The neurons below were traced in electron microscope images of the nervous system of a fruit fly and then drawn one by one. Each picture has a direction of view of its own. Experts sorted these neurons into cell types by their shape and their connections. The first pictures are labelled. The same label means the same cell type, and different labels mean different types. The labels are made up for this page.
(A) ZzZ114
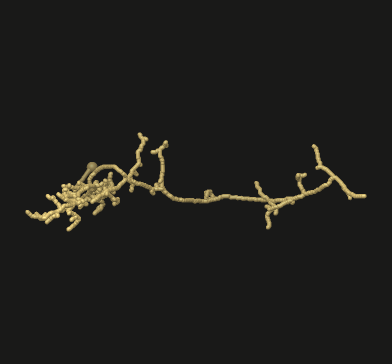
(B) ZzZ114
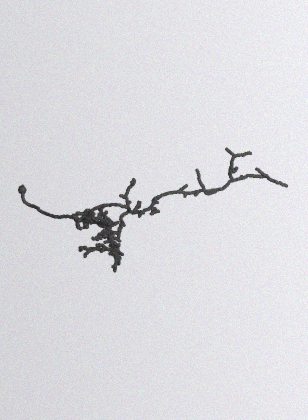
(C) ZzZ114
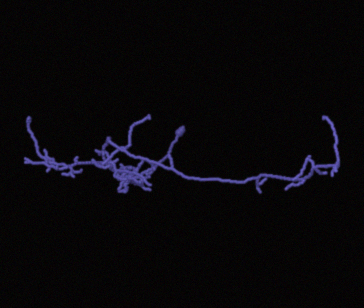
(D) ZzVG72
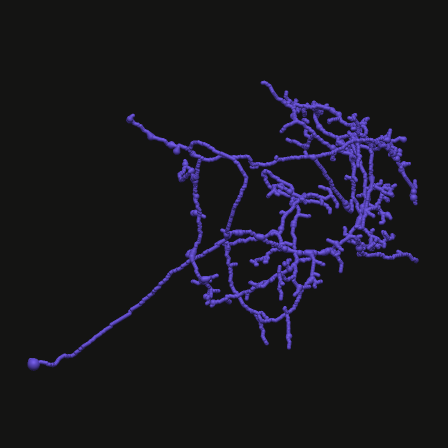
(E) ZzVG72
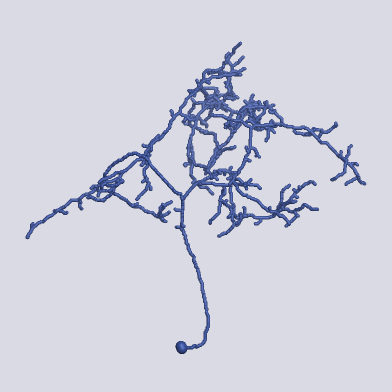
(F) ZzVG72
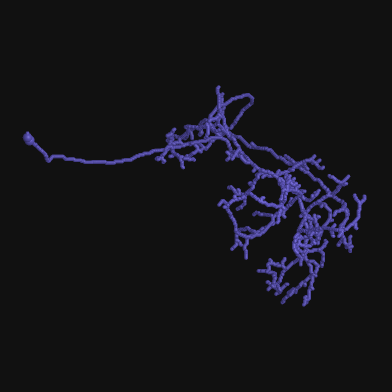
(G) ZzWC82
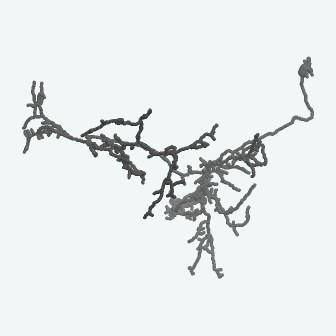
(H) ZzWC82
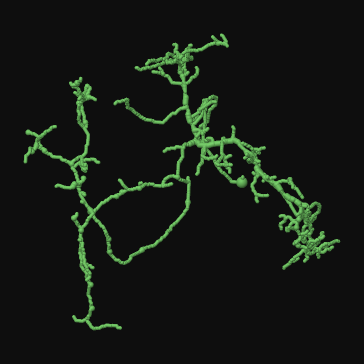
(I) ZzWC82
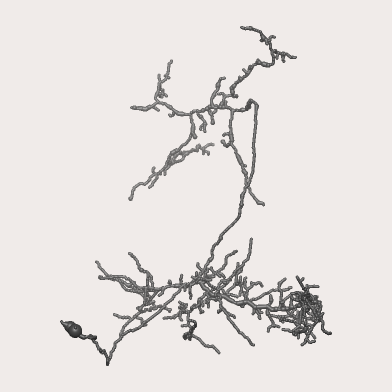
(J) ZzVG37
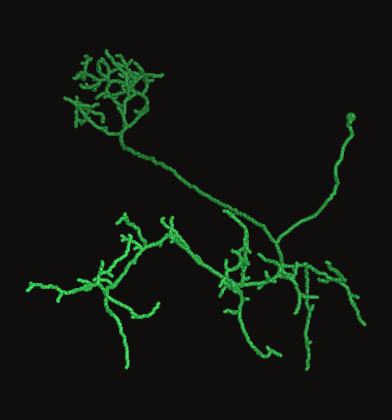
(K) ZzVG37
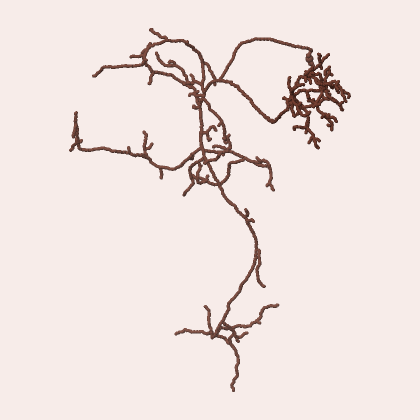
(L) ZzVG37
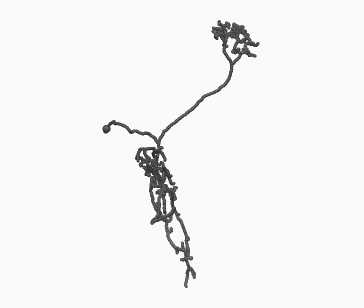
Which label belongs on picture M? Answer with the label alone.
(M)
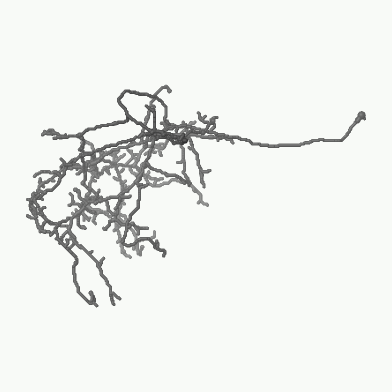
ZzVG72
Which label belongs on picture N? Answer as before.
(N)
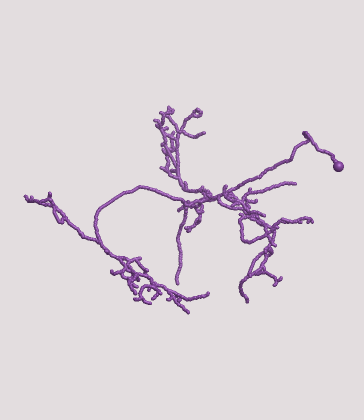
ZzWC82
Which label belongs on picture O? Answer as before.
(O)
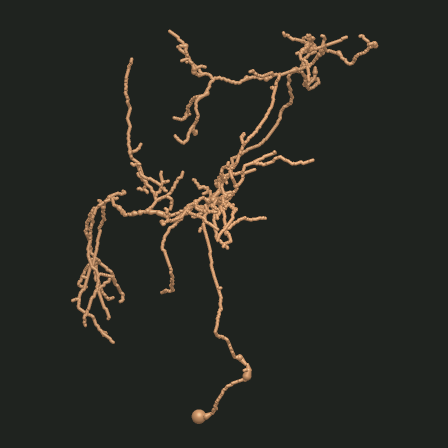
ZzWC82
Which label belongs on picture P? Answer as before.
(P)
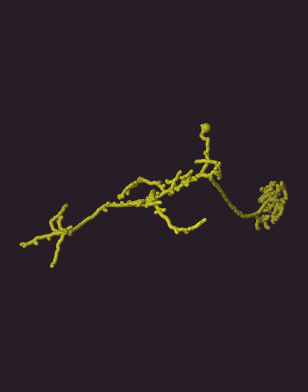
ZzVG37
